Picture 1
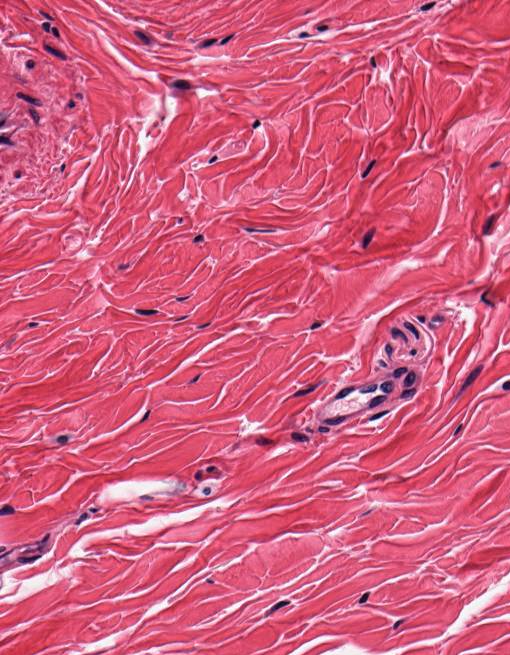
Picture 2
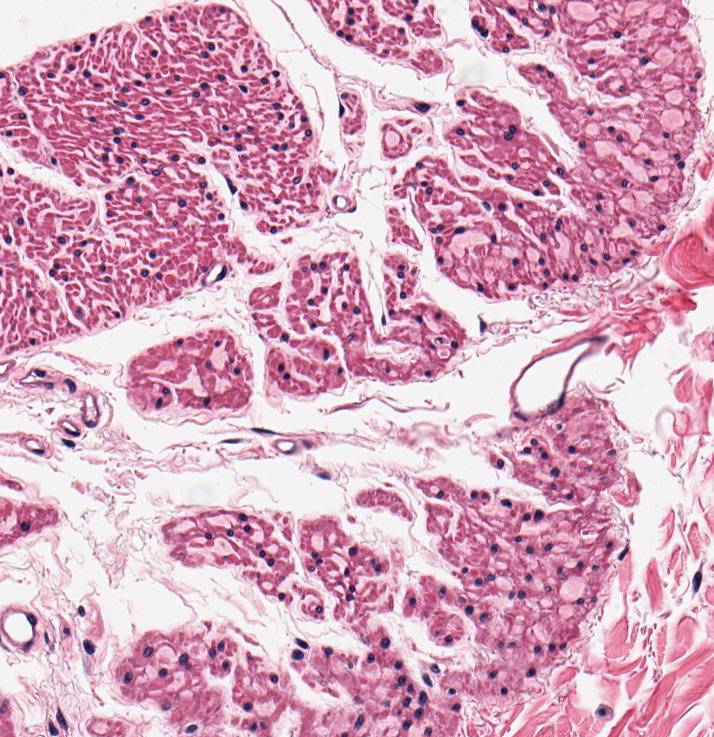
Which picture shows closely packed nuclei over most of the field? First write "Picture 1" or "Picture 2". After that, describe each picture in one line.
Picture 2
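What picture 1 shows: Nuclei are sparse and mostly thin, elongated and dark, lying singly between the fibre bundles.
What picture 2 shows: The field is divided into lobules of closely packed cells separated by pale, loose connective tissue septa.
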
